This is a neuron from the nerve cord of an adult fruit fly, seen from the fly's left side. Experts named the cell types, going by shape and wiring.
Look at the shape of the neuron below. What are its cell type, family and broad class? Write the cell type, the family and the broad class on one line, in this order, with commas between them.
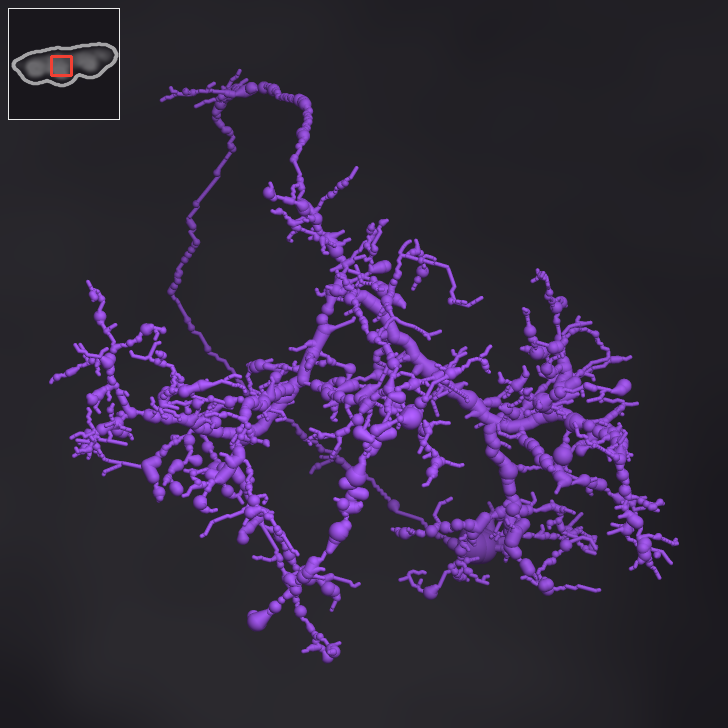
IN06B029, hemilineage 06B, nerve-cord intrinsic neuron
